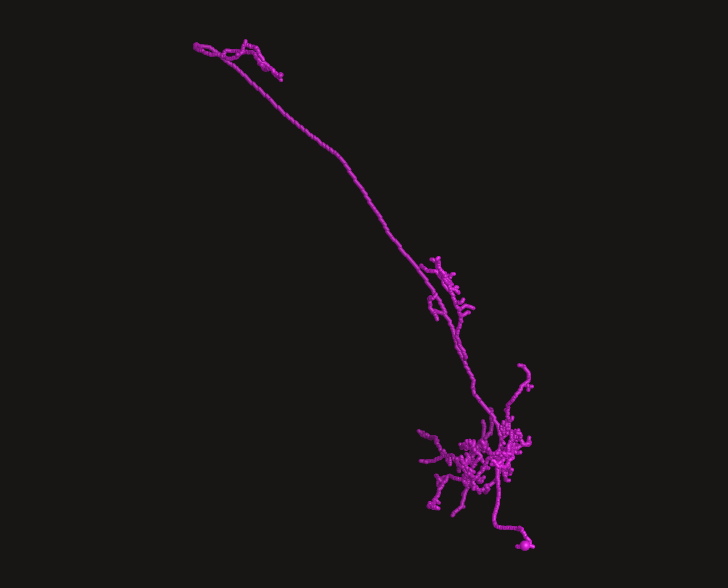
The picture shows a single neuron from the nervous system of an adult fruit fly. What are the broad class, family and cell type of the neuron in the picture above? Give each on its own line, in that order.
central-brain intrinsic neuron
hemilineage VLPl&d1_lateral
AVLP274_b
